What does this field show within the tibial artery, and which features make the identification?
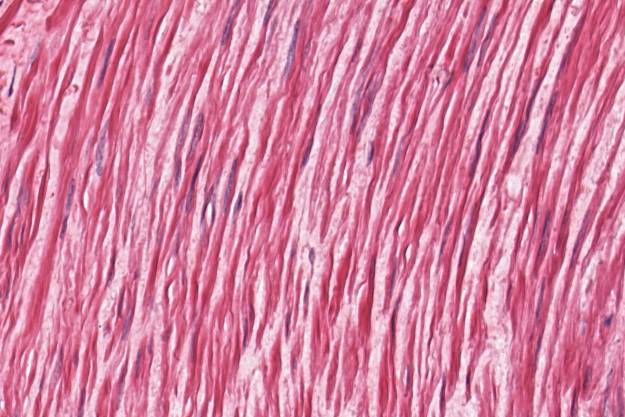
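I'd call this tunica media. Long fibres run parallel across the whole field, slanting from lower left to upper right, and their nuclei are elongated and cigar-shaped, long axes lying along the fibres.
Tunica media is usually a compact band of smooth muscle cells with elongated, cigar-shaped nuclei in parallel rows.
I see no cross-striations in the fibres.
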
